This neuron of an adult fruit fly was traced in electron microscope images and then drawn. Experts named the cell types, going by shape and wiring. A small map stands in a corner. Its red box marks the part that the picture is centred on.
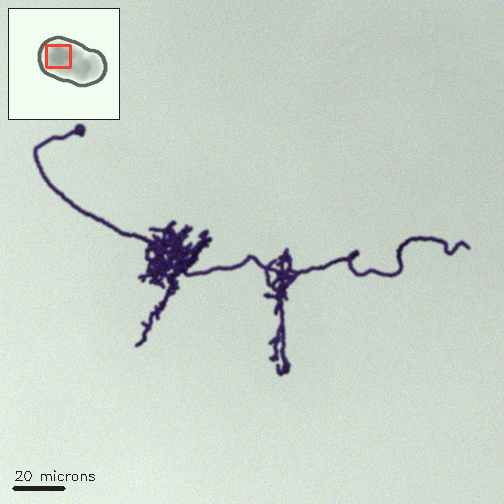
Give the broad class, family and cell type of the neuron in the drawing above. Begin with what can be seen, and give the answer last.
From left to right in the picture it spans about 180 microns. As drawn here it is wider than it is tall. Its broad class is nerve-cord intrinsic neuron. The family is hemilineage 07B. The cell type is IN07B067.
